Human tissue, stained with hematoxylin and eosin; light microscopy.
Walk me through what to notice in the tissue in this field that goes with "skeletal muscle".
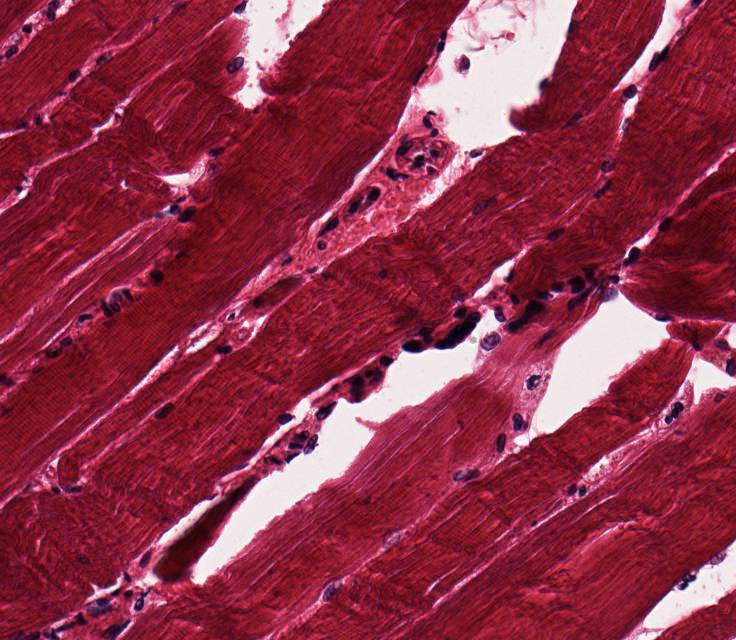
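The cross-striations are the part that matches skeletal muscle: the fibres show fine transverse cross-striations along their length.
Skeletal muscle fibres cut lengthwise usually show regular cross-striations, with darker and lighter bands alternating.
Beyond that, the fibre nuclei are dark and elongated, lying at the edges of the fibres rather than in their centres, and the cytoplasm stains a deep red throughout. Near the top centre, a wider strand of loose pale connective tissue holds a small cluster of nuclei.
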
